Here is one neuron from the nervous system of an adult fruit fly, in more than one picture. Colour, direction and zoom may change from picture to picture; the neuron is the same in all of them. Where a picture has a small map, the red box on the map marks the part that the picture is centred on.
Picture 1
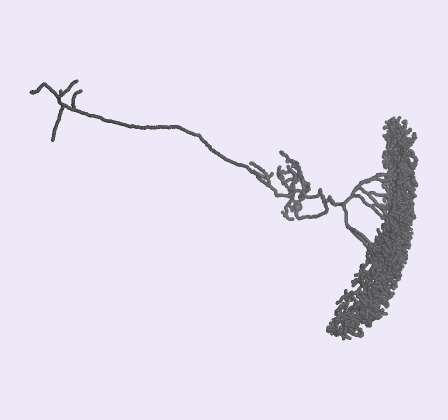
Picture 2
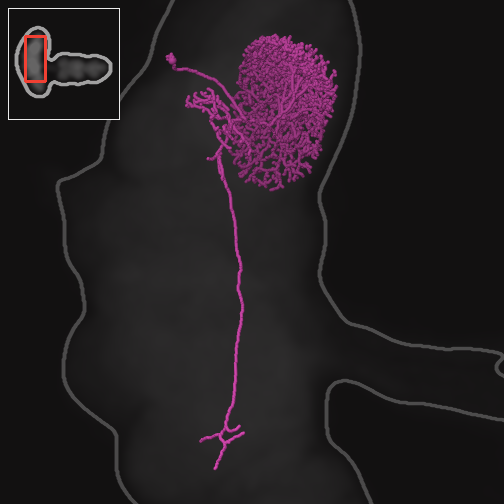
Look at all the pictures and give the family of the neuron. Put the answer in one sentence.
The family is hemilineage VLPl2_lateral.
